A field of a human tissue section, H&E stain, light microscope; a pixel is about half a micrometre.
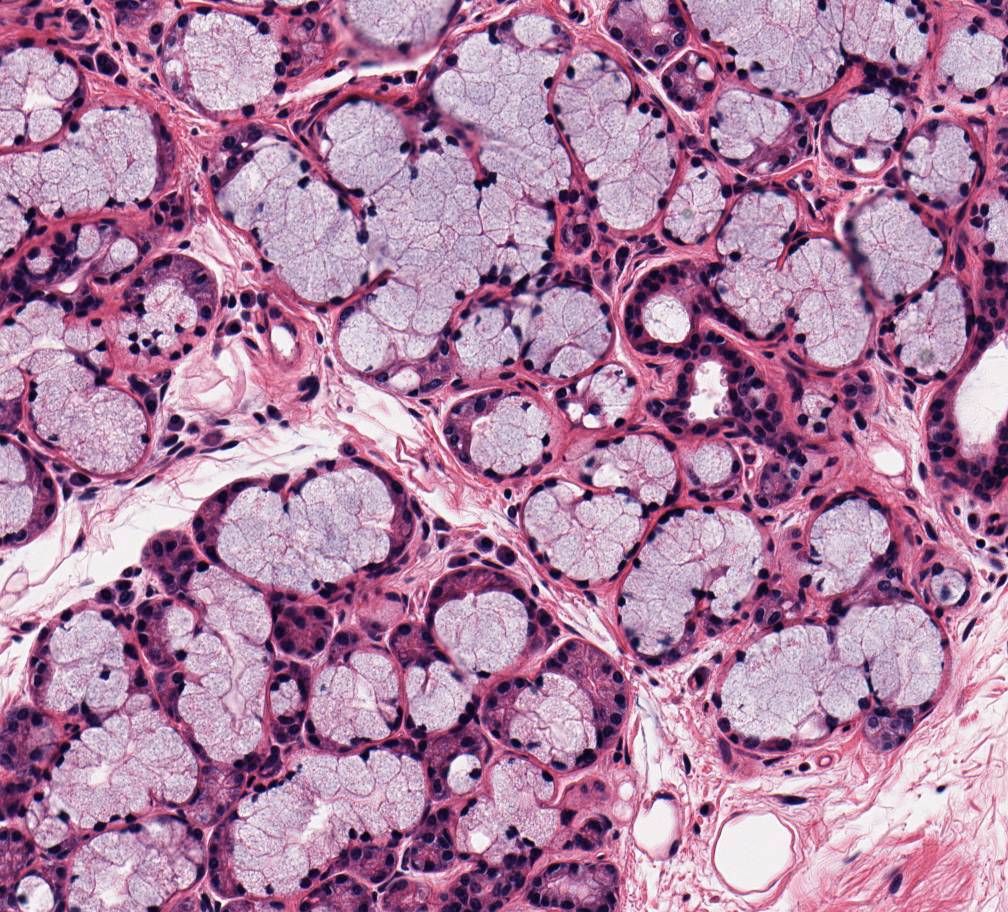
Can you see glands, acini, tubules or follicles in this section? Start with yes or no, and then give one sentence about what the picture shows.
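Yes. The field is packed with rounded glandular acini in clusters, separated by thin pink fibrous septa.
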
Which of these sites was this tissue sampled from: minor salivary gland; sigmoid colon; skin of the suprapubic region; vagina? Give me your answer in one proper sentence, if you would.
The tissue in view was sampled from the minor salivary gland.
